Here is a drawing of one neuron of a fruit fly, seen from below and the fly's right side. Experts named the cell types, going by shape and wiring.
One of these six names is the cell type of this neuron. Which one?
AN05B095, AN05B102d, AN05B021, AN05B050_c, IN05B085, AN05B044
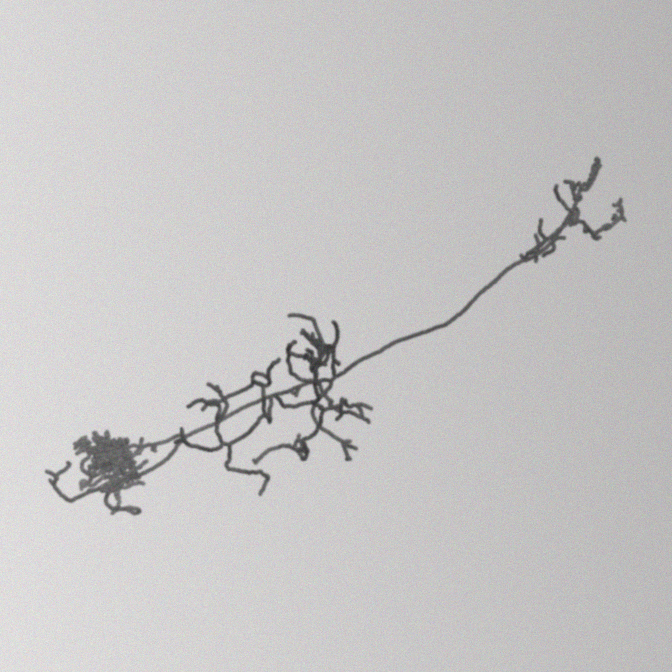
AN05B095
